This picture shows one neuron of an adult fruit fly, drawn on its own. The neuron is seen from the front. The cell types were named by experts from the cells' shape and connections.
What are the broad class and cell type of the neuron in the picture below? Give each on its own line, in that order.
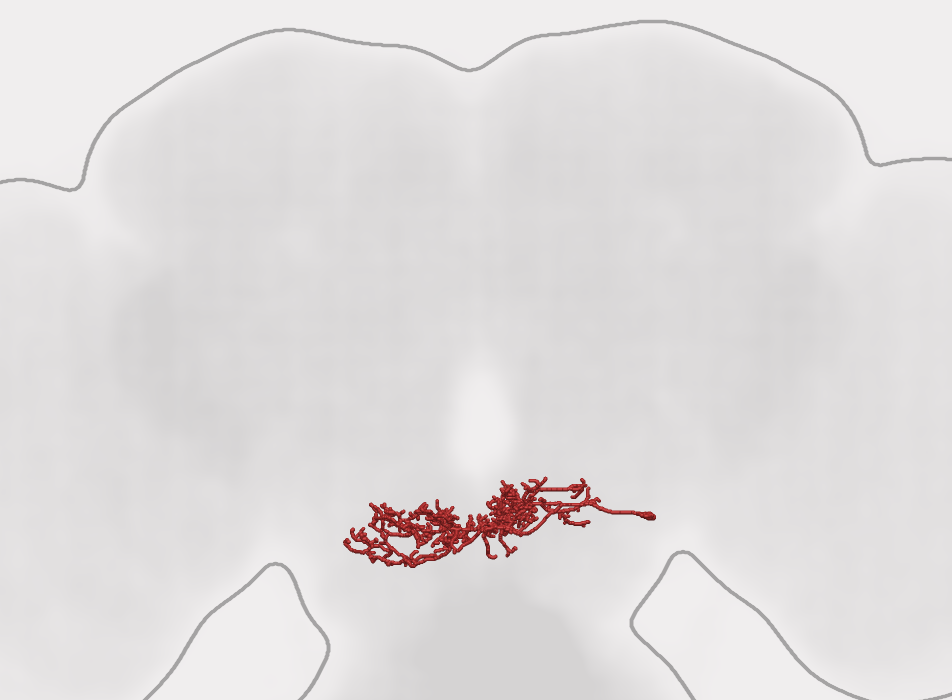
central-brain intrinsic neuron
GNG078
